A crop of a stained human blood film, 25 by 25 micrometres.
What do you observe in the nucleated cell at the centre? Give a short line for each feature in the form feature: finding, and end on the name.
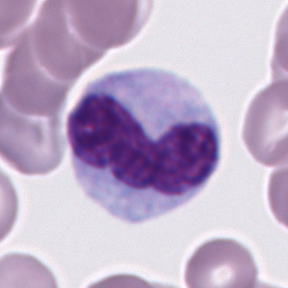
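Nuclear shape: stretches across the cell from left to right
Nuclear notch: deepest on the upper edge
Nucleoli: none visible
Cytoplasmic vacuoles: none visible
Name: monocyte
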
